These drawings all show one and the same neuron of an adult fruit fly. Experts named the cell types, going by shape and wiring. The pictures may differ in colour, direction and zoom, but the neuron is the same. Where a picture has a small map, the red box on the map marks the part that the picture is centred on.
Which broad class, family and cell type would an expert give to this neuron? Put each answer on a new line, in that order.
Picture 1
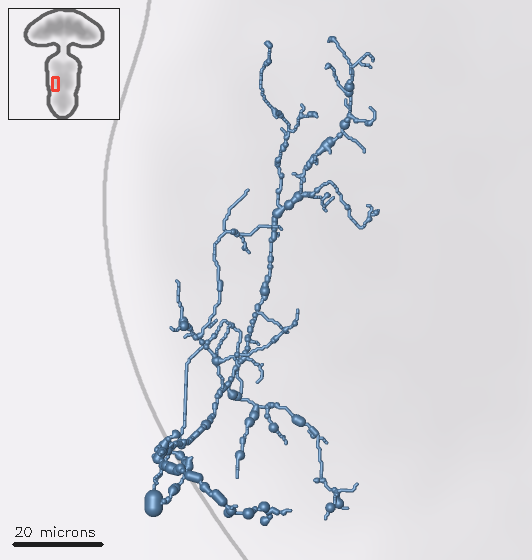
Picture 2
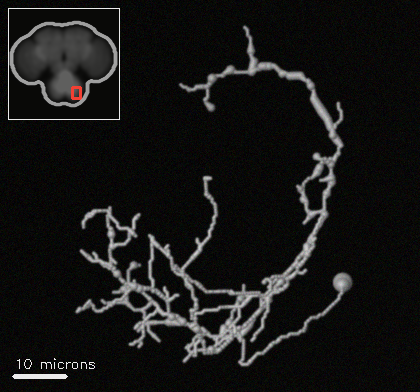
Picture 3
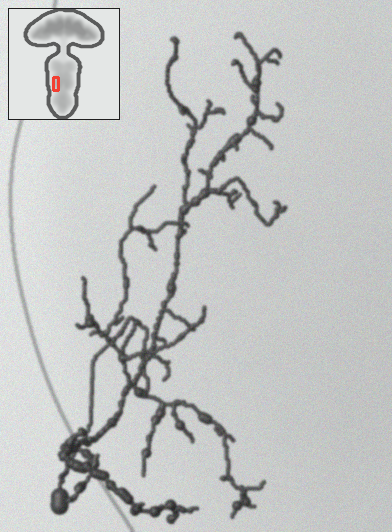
nerve-cord intrinsic neuron
hemilineage 13A
IN13A072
